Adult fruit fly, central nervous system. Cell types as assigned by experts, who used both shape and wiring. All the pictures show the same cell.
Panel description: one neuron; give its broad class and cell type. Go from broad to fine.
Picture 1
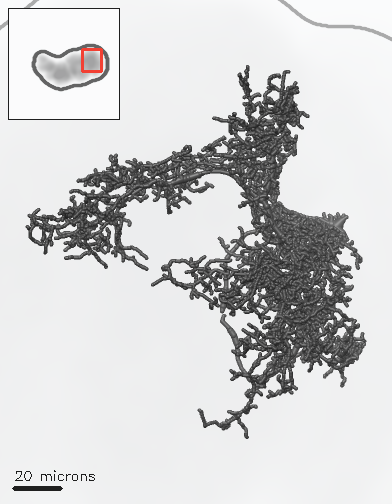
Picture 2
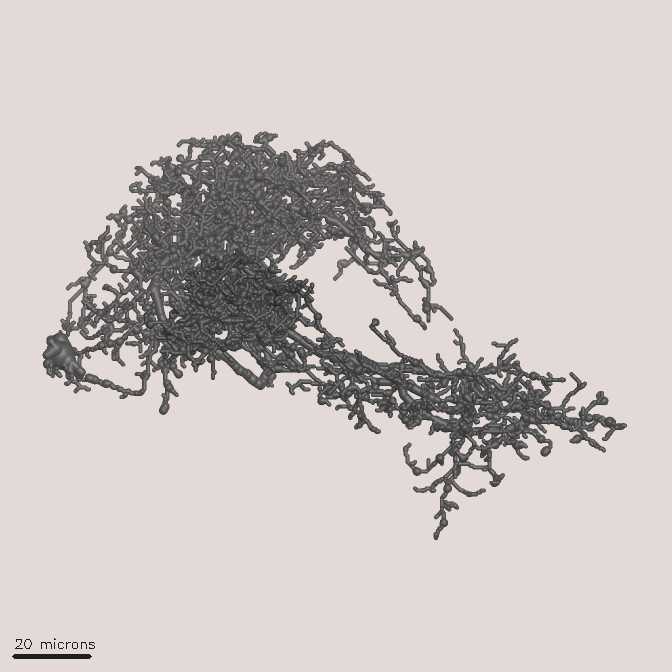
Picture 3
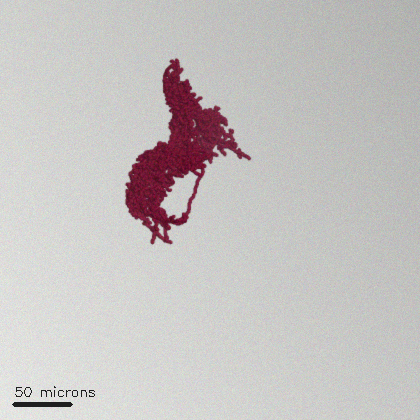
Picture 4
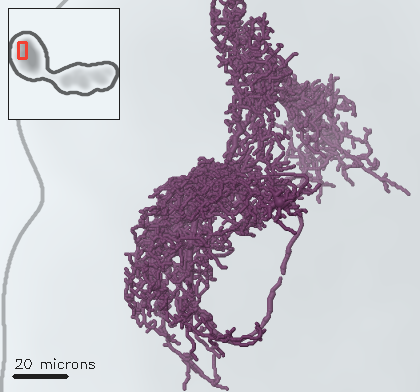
central-brain intrinsic neuron; AVLP215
